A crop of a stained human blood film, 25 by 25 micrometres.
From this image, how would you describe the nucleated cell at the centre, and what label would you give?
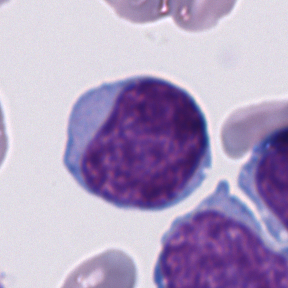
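Look first at the outline: roughly round, with a smooth edge. The nucleus is roughly round too, with no lobes or deep indentation, and it sits off-centre, pushed toward the right side. Notice that the cytoplasm shows no granules. You are looking at a myeloblast.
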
